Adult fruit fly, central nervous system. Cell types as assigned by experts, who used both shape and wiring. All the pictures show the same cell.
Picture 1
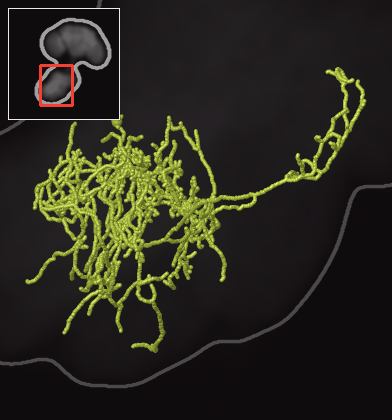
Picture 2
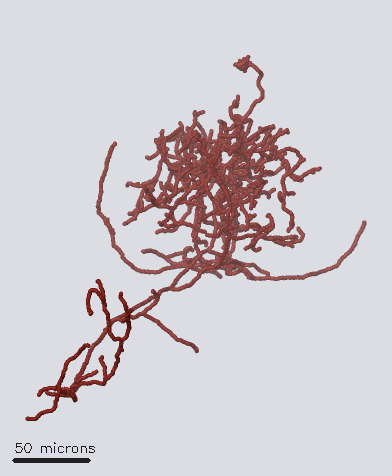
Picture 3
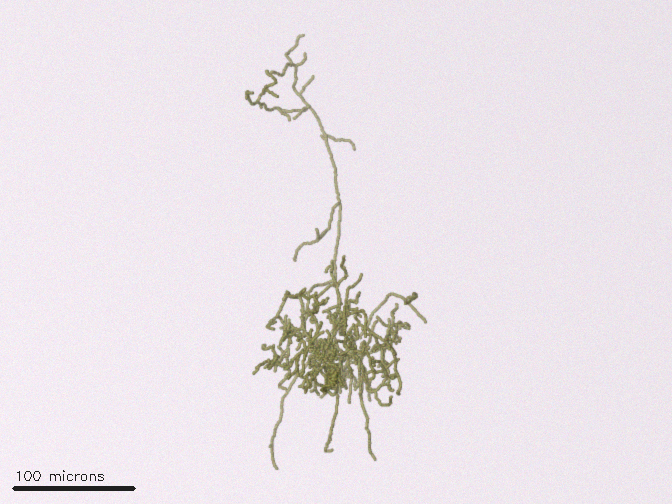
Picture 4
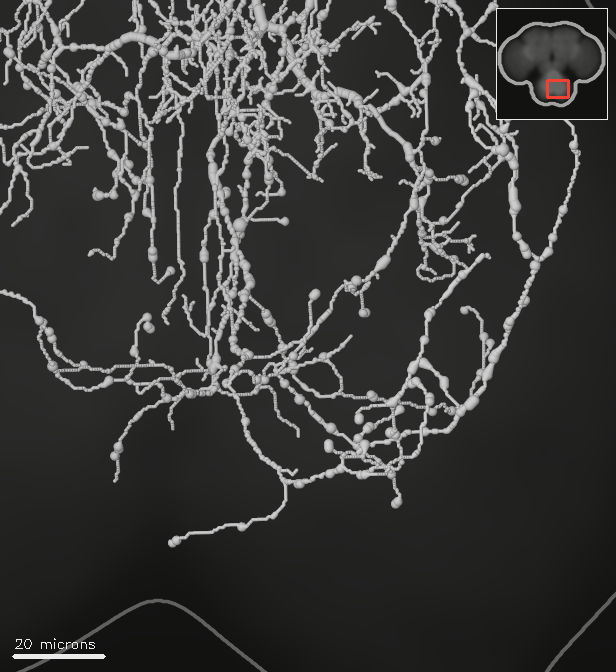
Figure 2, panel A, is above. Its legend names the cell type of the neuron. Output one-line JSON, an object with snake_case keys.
{"cell_type": "IN09A007"}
